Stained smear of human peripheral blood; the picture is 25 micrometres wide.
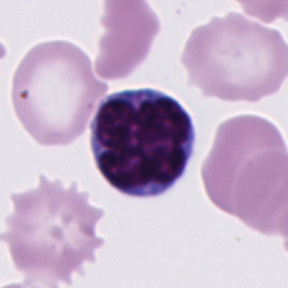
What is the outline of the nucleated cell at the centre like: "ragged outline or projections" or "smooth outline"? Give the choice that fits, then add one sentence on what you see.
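Smooth outline. The cell outline is round and smooth.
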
